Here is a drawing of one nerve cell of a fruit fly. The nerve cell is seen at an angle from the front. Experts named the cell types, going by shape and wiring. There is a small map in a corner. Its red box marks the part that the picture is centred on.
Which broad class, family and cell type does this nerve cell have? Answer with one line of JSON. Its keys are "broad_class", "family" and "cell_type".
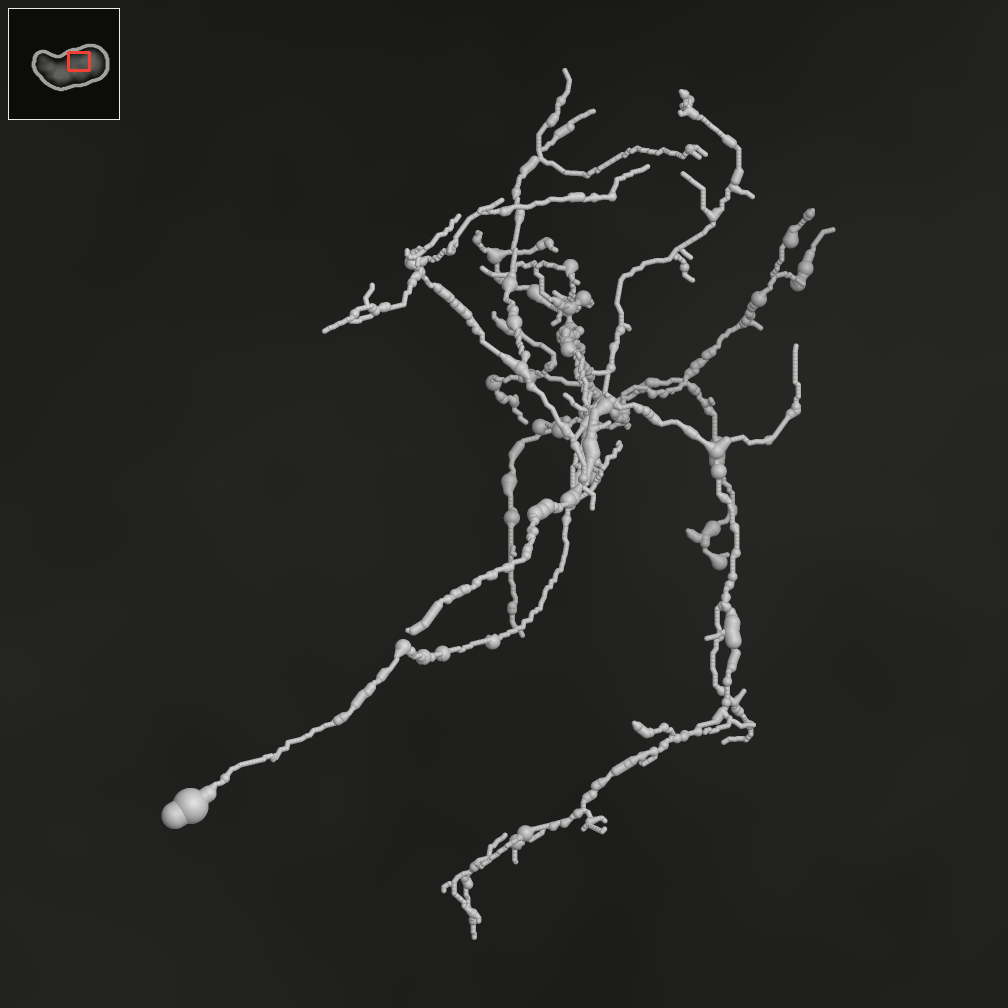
{"broad_class": "central-brain intrinsic neuron", "family": "hemilineage AOTUv3_dorsal", "cell_type": "SMP019"}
